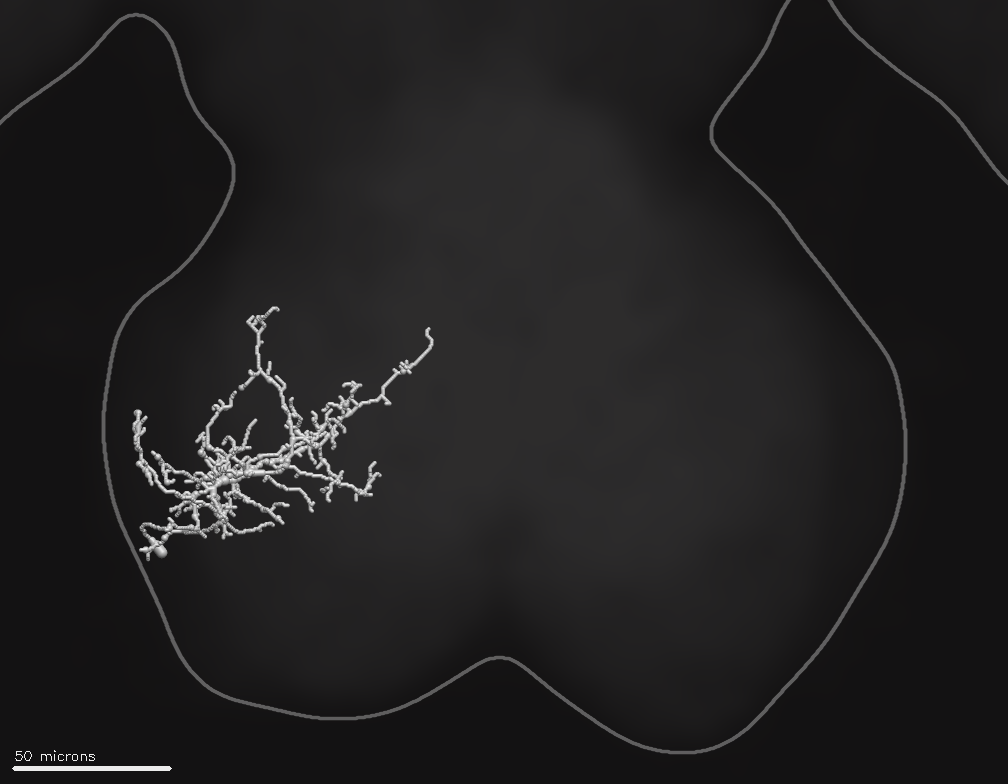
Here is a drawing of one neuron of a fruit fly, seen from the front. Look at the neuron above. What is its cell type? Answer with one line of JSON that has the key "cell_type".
{"cell_type": "IN20A.22A039"}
